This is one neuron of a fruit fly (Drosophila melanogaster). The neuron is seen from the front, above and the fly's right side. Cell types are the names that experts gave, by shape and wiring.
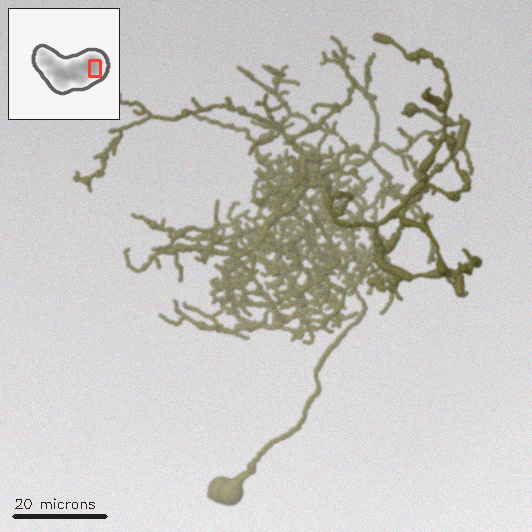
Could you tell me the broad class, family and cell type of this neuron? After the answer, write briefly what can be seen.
This is a central-brain intrinsic neuron. Its family is hemilineage VLPl&p1_lateral. Its cell type is PVLP072. From top to bottom in the picture it spans about 100 microns. The picture shows more than a hundred branch ends.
